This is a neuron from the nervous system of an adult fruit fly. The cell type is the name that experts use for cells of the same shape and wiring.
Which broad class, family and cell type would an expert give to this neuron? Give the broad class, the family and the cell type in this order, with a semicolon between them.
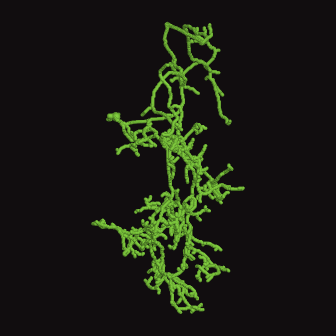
central-brain intrinsic neuron; hemilineage VLPl&d1_dorsal; AVLP234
